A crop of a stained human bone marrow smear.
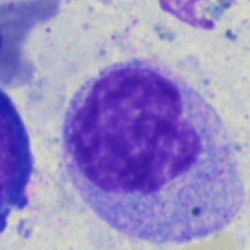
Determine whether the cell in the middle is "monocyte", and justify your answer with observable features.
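This one has a round to slightly oval, smooth outline, and its nucleus sits off-centre toward the upper left, with a notch on its right side. The chromatin is deep purple, mottled with small paler patches. The cytoplasm is pale bluish-lilac, broadest below and to the right of the nucleus, and holds a single small dark dot near the lower right edge.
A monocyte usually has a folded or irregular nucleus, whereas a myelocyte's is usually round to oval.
The notched nucleus therefore leans toward monocyte and away from myelocyte.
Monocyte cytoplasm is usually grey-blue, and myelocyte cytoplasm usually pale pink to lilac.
The bluish-lilac colour here could go with both, the bluish side with the monocyte and the lilac side with the myelocyte. So yes, monocyte is the right name for it.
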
